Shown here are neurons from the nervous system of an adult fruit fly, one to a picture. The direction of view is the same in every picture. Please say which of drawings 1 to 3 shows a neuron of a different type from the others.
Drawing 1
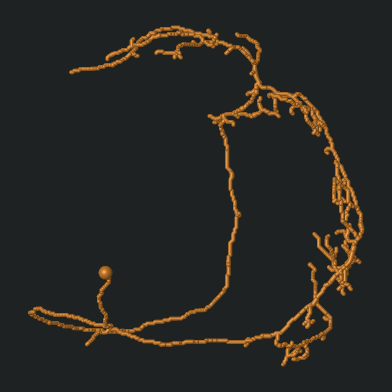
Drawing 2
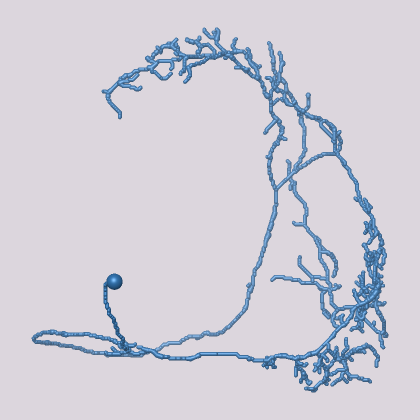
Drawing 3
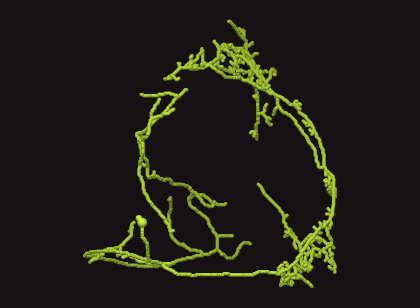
3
